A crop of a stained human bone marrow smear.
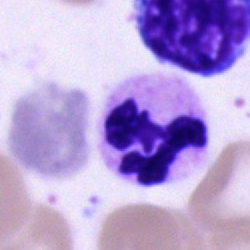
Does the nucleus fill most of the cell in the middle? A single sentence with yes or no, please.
No, the cytoplasm is broad rather than a narrow rim.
